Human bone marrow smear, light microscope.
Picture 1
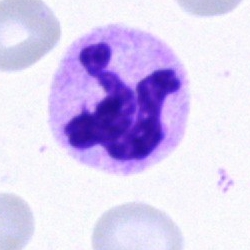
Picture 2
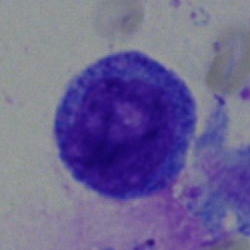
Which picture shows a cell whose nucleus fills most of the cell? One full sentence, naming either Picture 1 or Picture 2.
Picture 2 shows a cell whose nucleus fills most of it.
